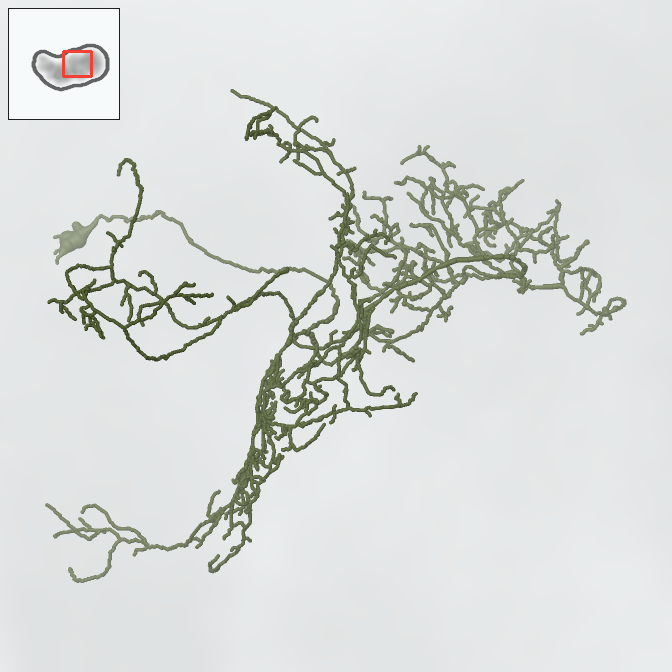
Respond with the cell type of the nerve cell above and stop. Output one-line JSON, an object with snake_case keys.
{"cell_type": "FB4L"}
